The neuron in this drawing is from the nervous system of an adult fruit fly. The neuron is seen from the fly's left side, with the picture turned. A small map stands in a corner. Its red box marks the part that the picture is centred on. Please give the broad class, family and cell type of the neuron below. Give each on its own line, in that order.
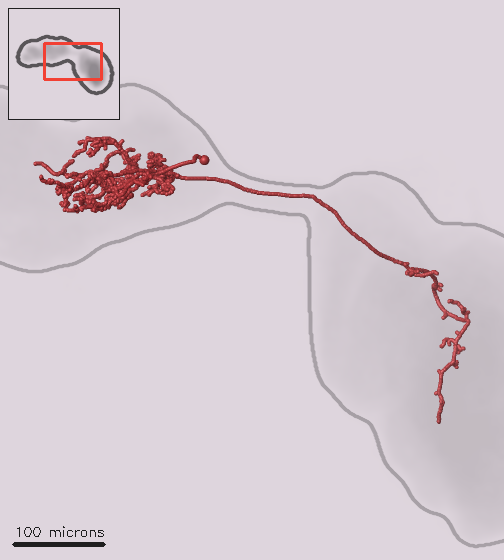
ascending neuron
hemilineage 08B
AN08B041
